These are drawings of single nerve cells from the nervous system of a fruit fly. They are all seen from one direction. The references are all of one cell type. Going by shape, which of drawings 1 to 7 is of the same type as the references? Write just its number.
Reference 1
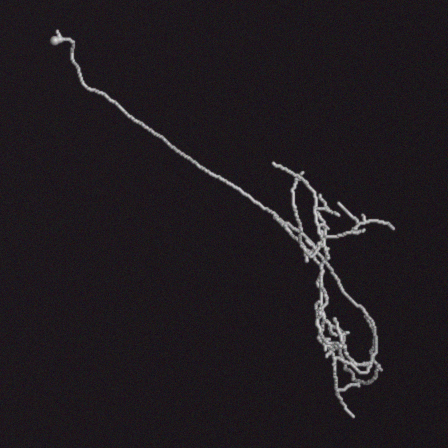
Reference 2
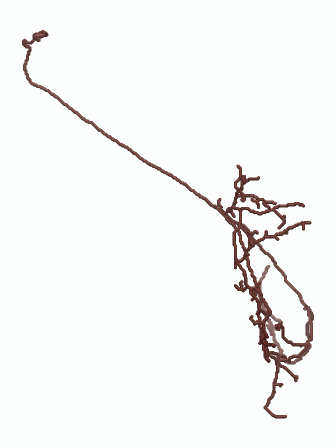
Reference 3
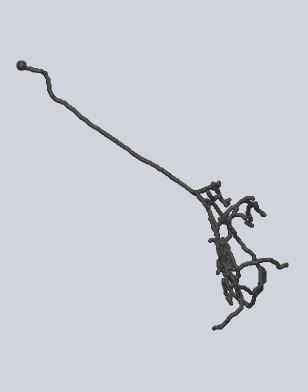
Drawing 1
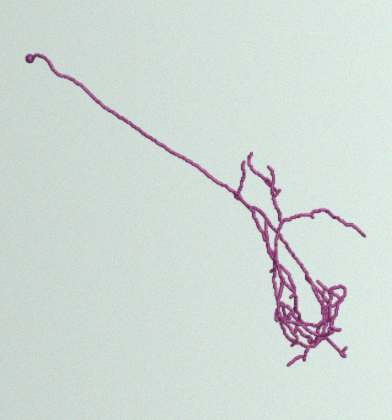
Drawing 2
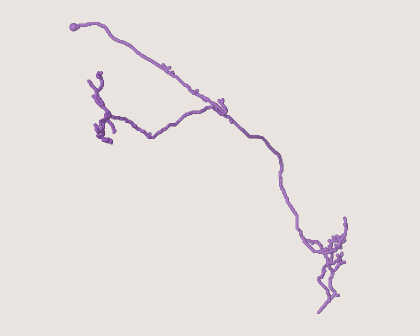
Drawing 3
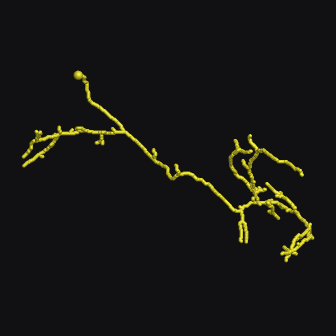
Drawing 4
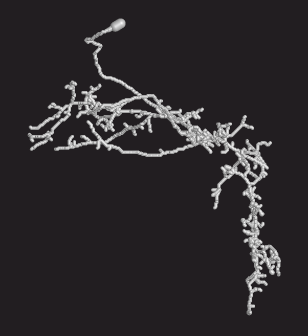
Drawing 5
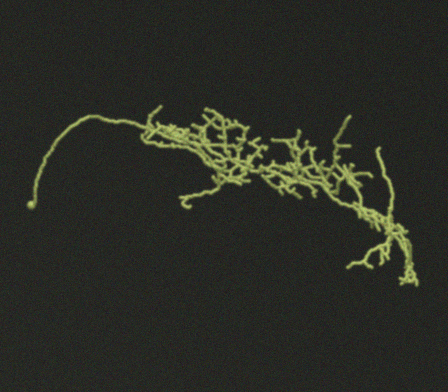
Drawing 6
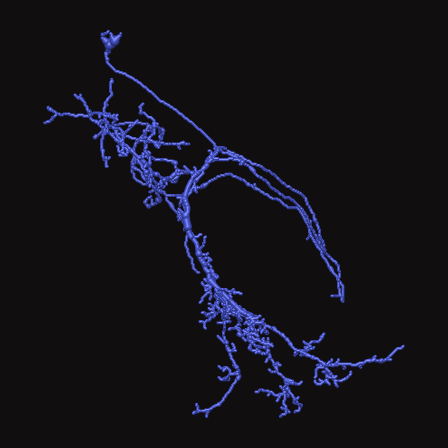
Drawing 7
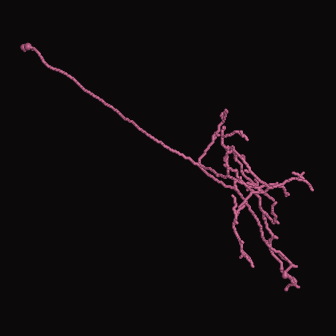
1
